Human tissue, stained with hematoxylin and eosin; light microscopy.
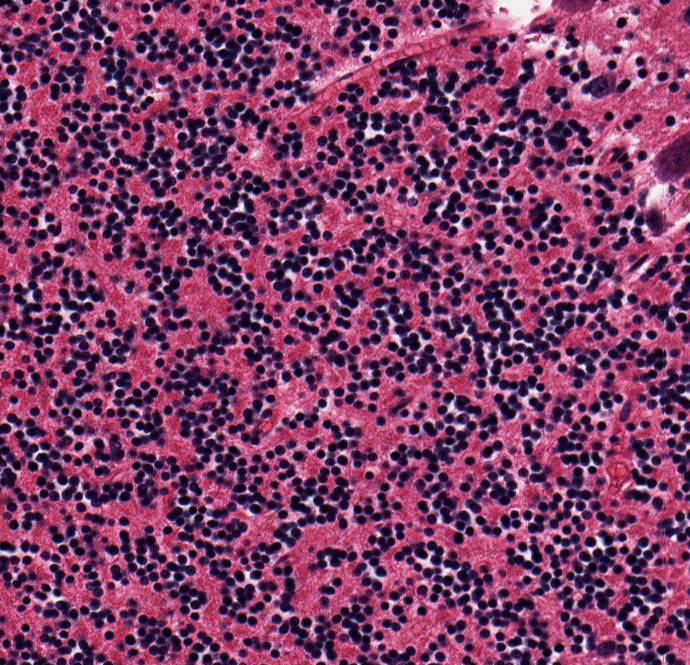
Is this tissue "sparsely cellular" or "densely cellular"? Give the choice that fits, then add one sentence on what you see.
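Densely cellular. Densely packed small dark nuclei fill almost the whole field evenly.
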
